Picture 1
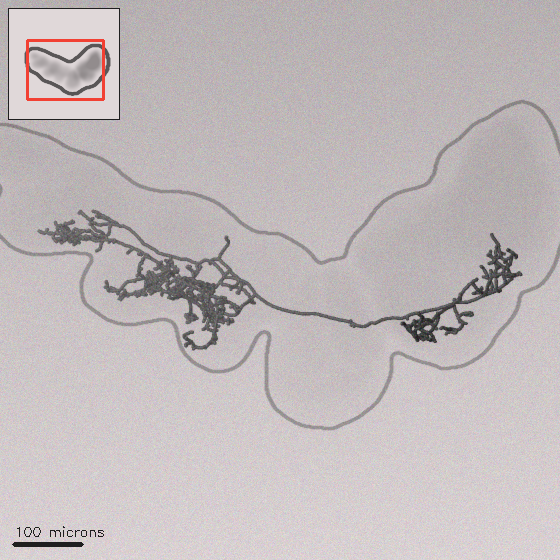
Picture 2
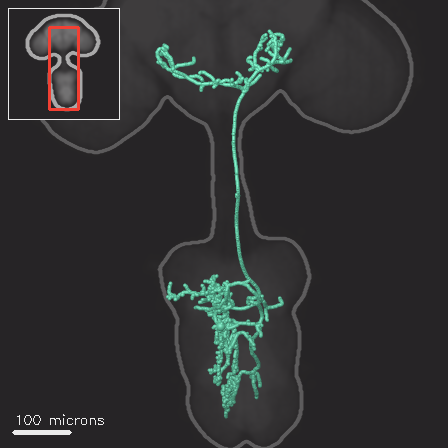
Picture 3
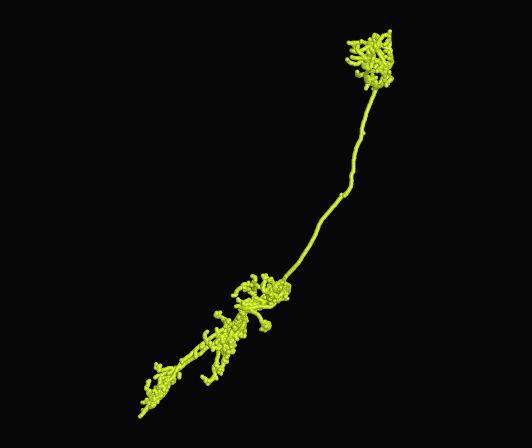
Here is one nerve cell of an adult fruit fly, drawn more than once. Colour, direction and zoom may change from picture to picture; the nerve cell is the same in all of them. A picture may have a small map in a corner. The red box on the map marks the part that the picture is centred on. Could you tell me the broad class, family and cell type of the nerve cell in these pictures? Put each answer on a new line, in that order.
ascending neuron
hemilineage 12B
AN12B001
